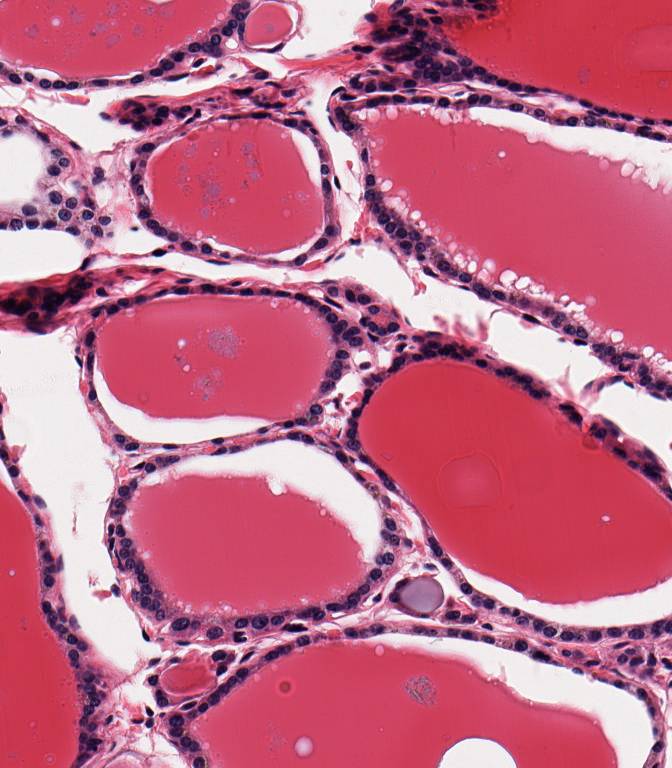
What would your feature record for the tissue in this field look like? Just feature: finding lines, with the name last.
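Follicles: closely packed, round to oval, varying in size, filling the field
Largest follicles: upper right and right centre
Lining: single layer of flattened to low cuboidal epithelial cells
Nuclei: small, round, dark-staining, in one evenly spaced row
Lining contour: smooth, no papillary folds into the lumens
Tissue: thyroid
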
